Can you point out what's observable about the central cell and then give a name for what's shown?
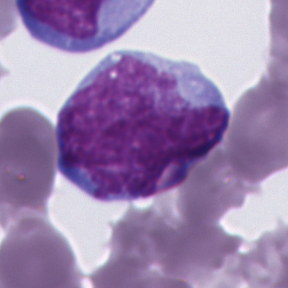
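See how angular the outline is, with several nearly straight edges. The nucleus is just one unlobed mass, and a narrow blue rim of cytoplasm surrounds it. I can't make out any distinct granules in that rim. It's a myeloblast.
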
